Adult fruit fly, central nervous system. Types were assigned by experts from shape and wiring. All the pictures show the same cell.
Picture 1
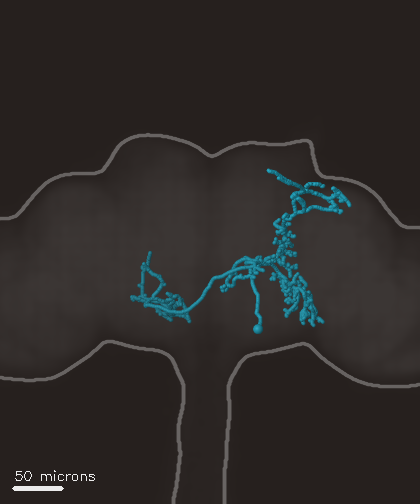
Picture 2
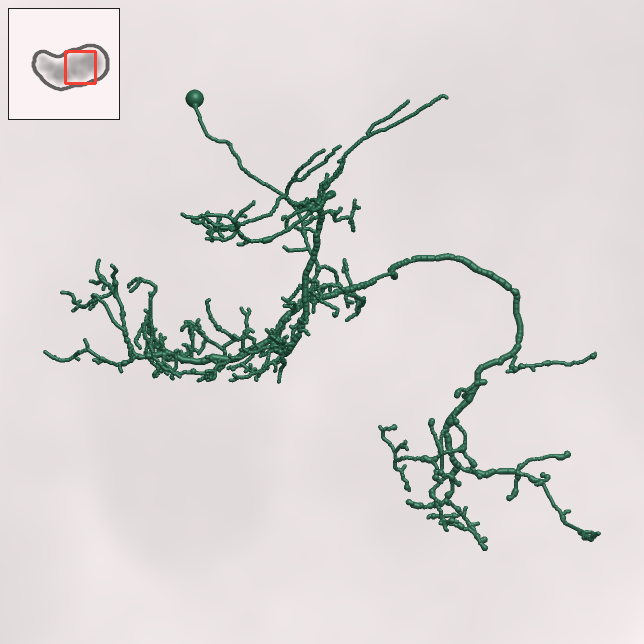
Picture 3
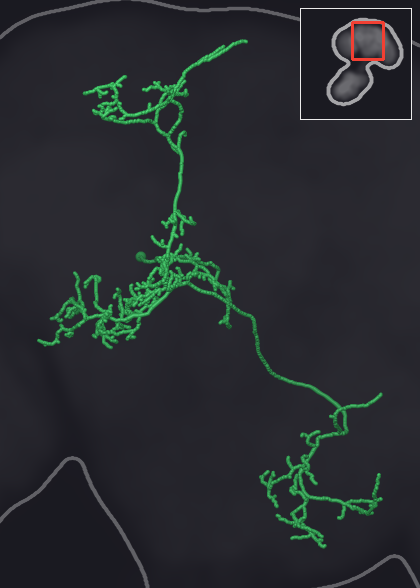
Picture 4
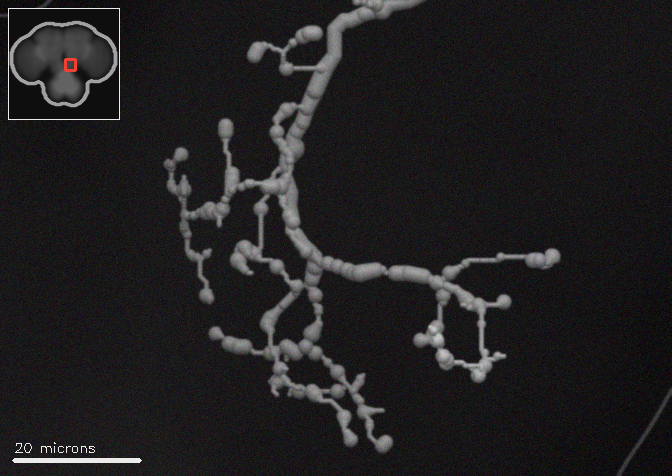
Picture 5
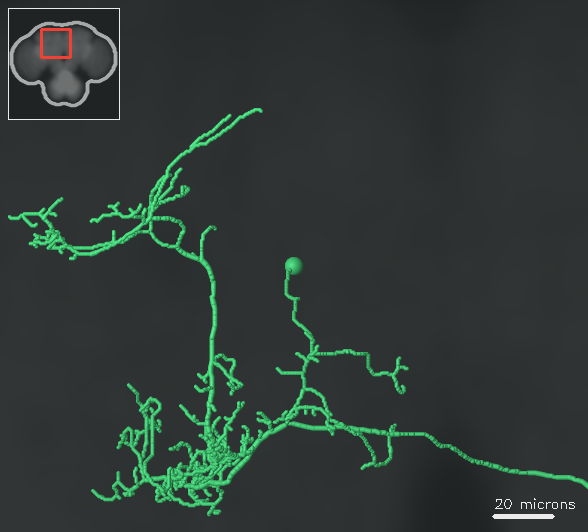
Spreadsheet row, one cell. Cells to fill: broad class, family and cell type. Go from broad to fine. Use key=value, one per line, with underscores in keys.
broad_class=central-brain intrinsic neuron
family=hemilineage DM6_central1
cell_type=PLP300m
